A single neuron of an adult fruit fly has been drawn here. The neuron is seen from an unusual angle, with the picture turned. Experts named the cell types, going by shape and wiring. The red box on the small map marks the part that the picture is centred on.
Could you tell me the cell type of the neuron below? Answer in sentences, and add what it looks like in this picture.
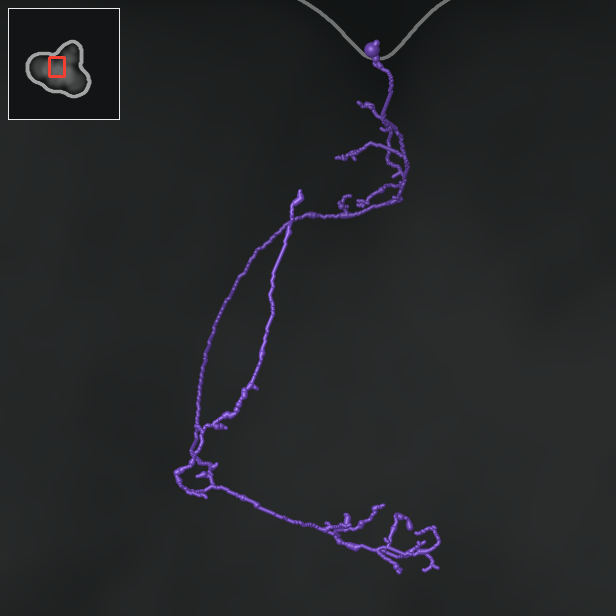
Its cell type is KCa'b'-ap2. It is a central-brain intrinsic neuron. Its cell body lies at the top of the picture. As drawn here it is taller than it is wide.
